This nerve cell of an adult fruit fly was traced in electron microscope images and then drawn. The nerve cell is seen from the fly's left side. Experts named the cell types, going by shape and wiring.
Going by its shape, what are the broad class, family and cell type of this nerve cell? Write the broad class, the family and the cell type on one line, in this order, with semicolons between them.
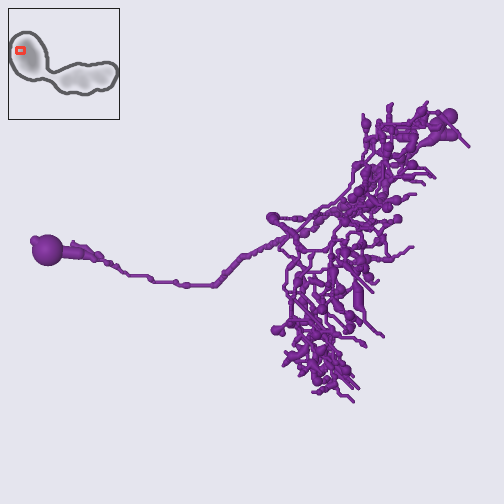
central-brain intrinsic neuron; hemilineage EBa1; ER2_a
